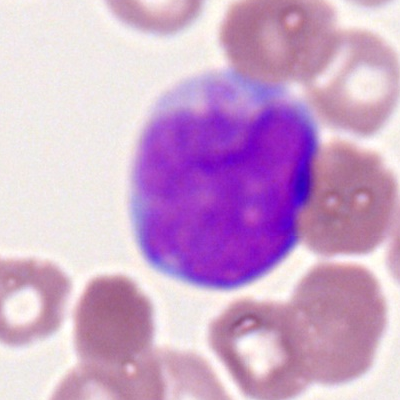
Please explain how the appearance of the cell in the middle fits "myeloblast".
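Fits: the nucleus fills almost the whole cell.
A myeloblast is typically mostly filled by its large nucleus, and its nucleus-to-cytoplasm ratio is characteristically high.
Chromatin finely spread, not coarsely clumped.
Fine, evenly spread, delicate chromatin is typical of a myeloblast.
Cytoplasm: a thin blue rim around the nucleus.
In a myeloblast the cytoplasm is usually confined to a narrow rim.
Less in keeping: a shallow notch in the upper edge of the nucleus.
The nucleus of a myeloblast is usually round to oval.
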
